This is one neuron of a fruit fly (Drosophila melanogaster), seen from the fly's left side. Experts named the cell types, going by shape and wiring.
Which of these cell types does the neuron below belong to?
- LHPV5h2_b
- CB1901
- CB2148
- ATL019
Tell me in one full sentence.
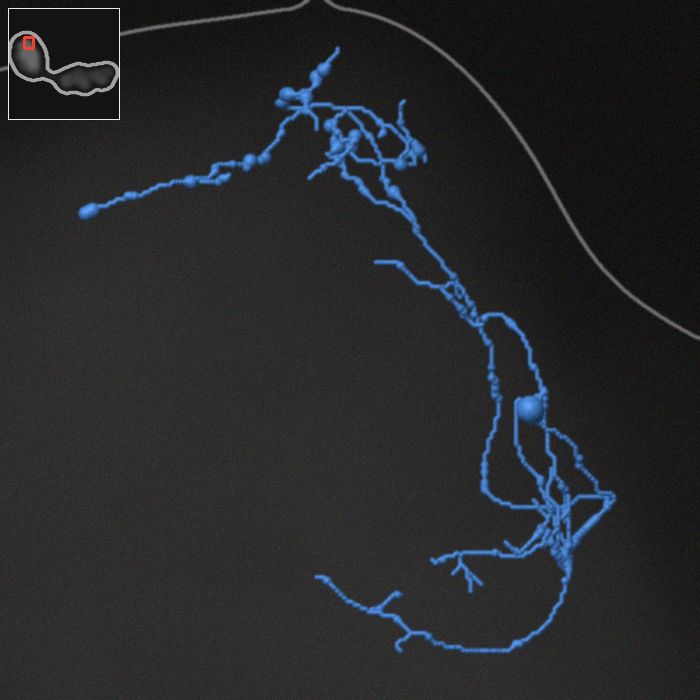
Within the cell type CB2148 sits this neuron.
